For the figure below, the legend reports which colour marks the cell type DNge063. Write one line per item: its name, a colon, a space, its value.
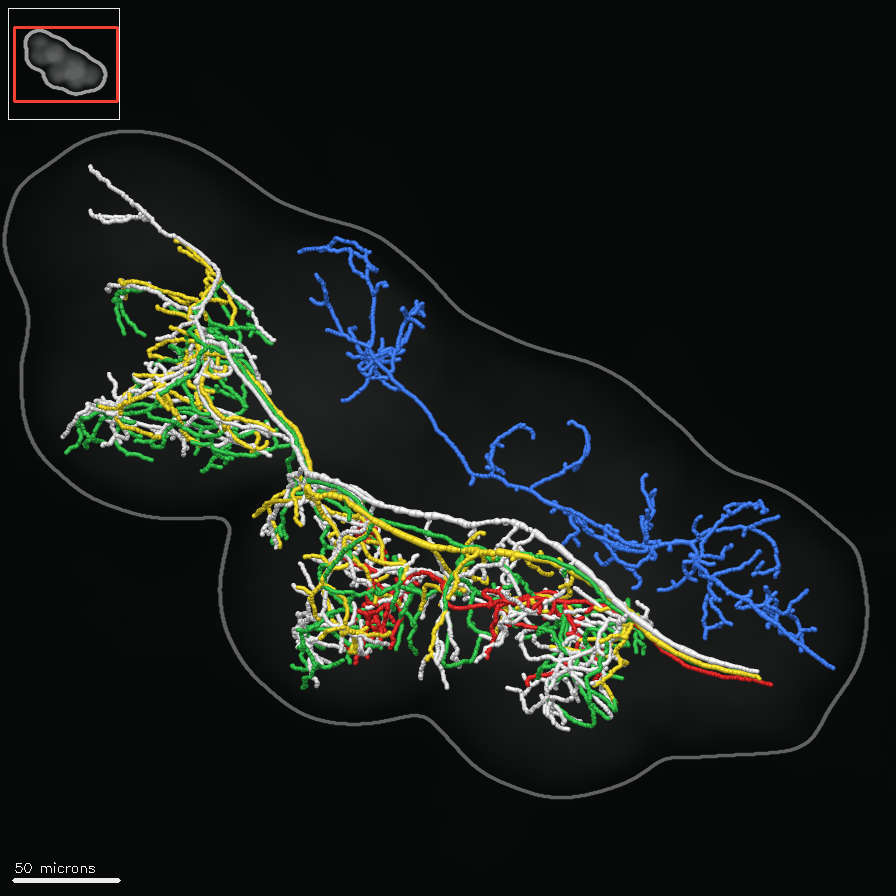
colour: blue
